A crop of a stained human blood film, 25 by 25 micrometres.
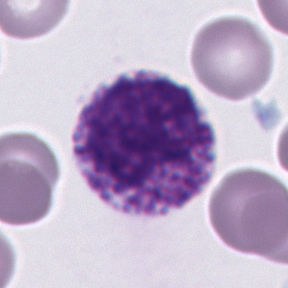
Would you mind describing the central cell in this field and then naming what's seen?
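First, granule colour: dark blue-purple. Second, granules lie over the nucleus and blur its outline. Third, the dark nuclear mass fills the upper and central part of the cell. Fourth, the cytoplasm seen between the granules is pale. The cell is a basophil.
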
